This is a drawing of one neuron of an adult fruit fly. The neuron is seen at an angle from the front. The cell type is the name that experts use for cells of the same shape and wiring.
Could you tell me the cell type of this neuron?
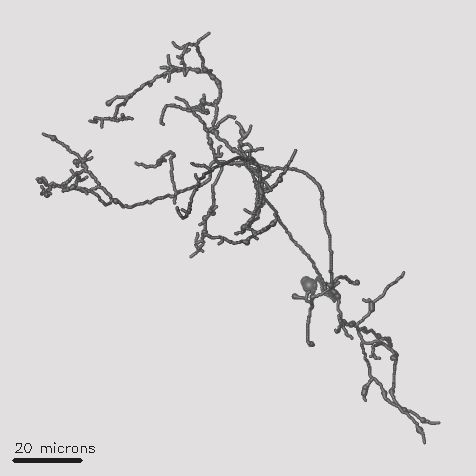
IN12B063_a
